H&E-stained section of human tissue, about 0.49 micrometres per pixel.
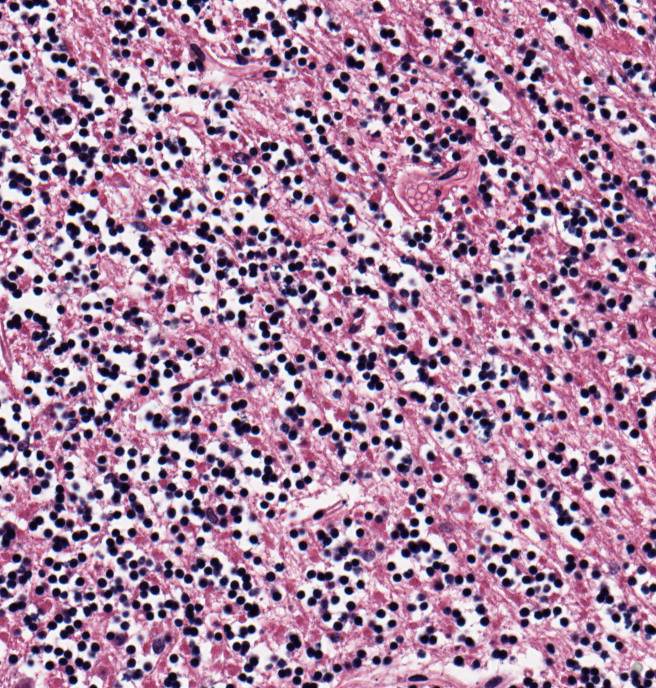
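Cerebellum: small round nuclei are densely and evenly scattered across the whole field, forming no glands, tubules or other units. Most are small, round, uniform and very darkly stained, with little or no visible cytoplasm around them. A few larger, paler, oval or elongated nuclei lie scattered among them.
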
